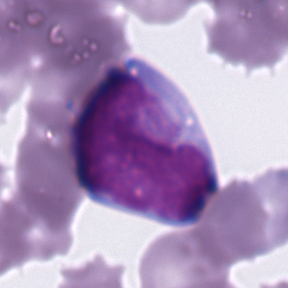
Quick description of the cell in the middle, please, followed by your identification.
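Rather than round, this cell has an angular outline with fairly straight sides. Its nucleus fills most of the cell, and the cytoplasm is widest at the upper right. No vacuoles are seen in the cytoplasm. It is a myeloblast.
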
